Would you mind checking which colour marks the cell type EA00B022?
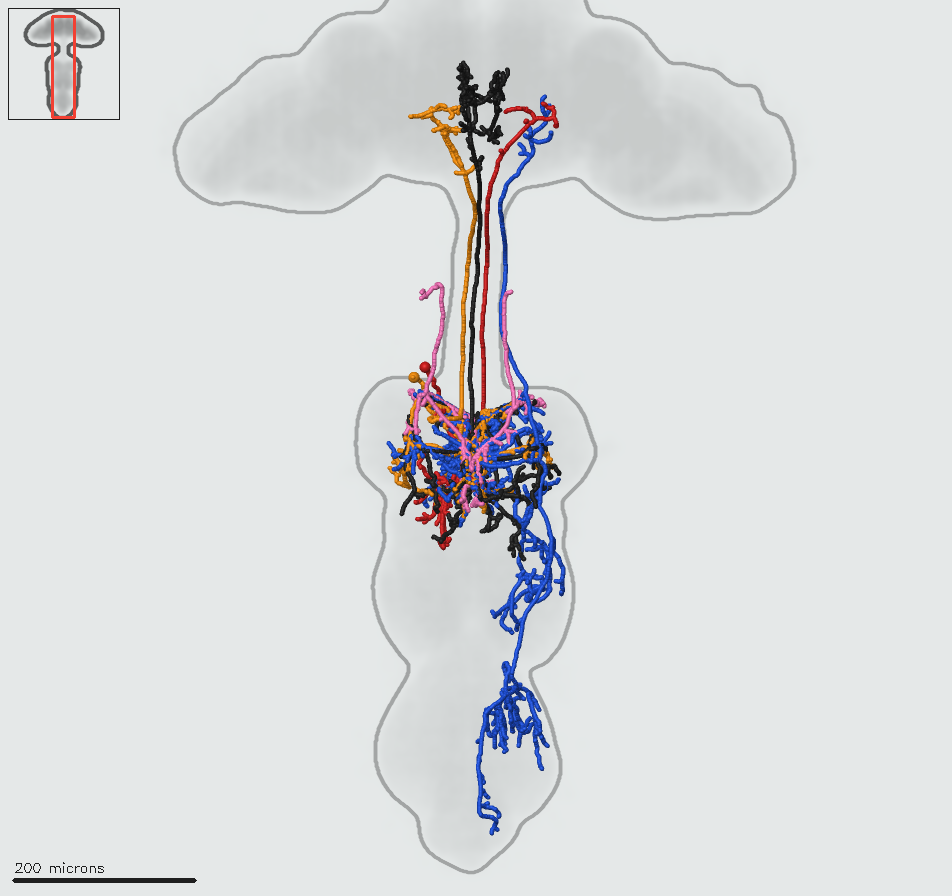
pink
